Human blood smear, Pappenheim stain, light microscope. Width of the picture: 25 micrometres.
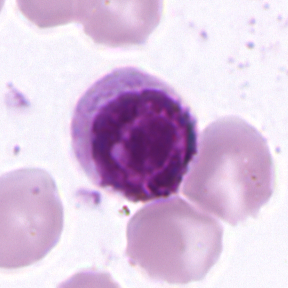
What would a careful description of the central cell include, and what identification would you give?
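First, the nucleus: it is round and lies off-centre, pushed toward the lower right of the cell. Second, the cytoplasm is pale lilac and forms its widest band on the upper-left side of the nucleus. Third, no granules are visible in it, and fourth, it contains no vacuoles. Last, the name: plasma cell.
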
